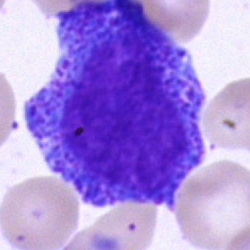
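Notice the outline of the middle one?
Angular, irregular.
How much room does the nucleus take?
One large nucleus fills most of it, a small black dot over its left part.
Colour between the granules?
Blue cytoplasm.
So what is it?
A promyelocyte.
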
